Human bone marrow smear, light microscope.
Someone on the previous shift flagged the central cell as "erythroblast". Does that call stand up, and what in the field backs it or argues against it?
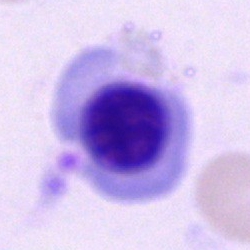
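First, the outline: irregular, with a rounded bulge of cytoplasm at the upper left. Second, the chromatin: deep purple and dense. Third, the cytoplasm: a rim around the nucleus, wider on the left than on the right, with no granules and no vacuoles.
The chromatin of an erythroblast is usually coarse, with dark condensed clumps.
The dense chromatin here agrees with that and counts for erythroblast. The outline, the uneven rim and the lack of granules and vacuoles are simply noted and not scored for either name. Verdict: erythroblast fits, and proerythroblast is set aside.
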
